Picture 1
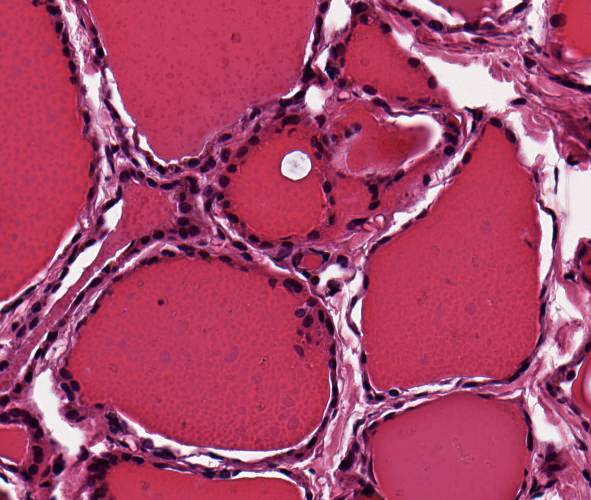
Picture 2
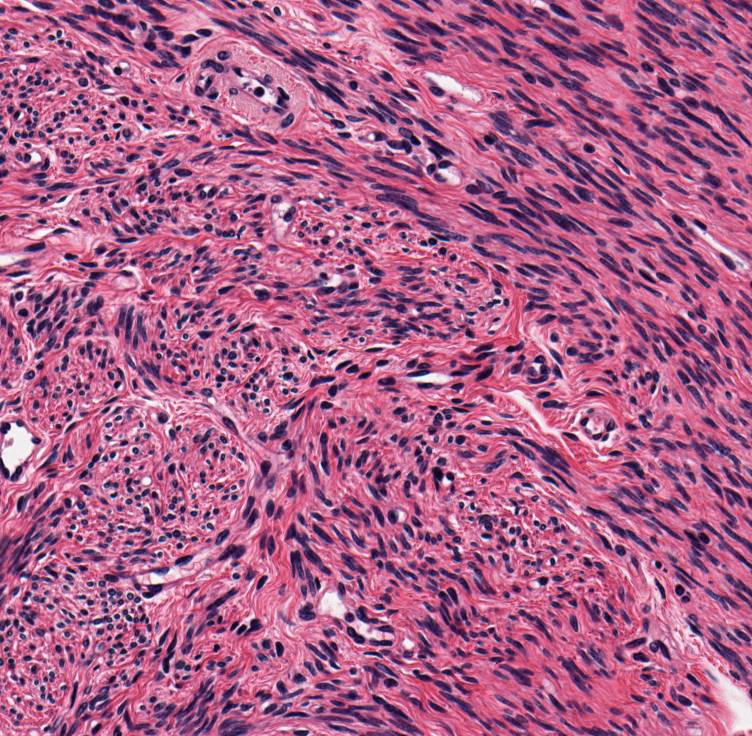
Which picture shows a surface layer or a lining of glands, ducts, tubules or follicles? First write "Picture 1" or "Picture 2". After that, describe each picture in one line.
Picture 1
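In picture 1: Each follicle is lined by a single layer of flattened to low cuboidal epithelial cells.
In picture 2: No epithelium or glands are present anywhere in the field.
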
